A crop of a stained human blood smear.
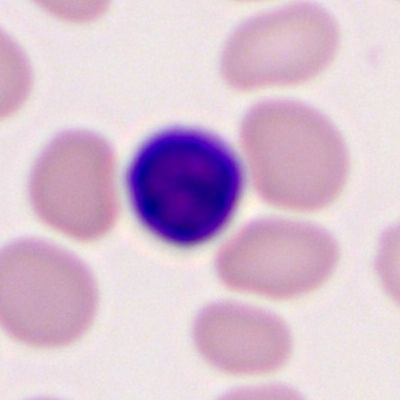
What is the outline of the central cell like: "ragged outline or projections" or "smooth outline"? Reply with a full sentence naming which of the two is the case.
The cell's outline is smooth, without projections.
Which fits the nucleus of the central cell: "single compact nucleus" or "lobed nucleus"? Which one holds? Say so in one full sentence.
Within the cell, the nucleus is one undivided, compact round, oval or kidney-shaped mass.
